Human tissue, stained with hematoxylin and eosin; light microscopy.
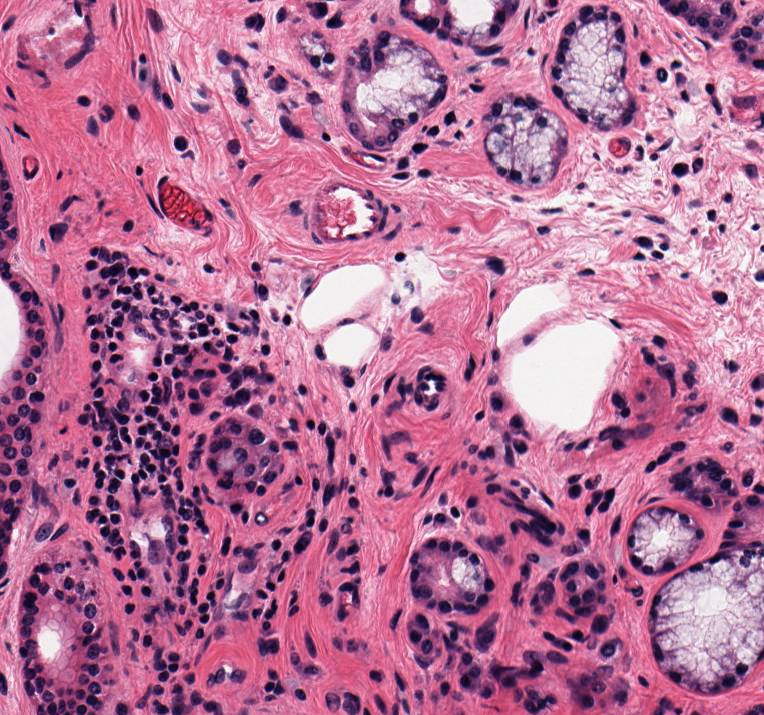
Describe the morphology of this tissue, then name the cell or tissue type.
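Rounded mucous acini with pale grey-blue foamy cytoplasm occupy the upper right and lower right of the field. Their nuclei are small and dark, pressed flat against the base of each acinus. Dense pink collagen in wavy bundles forms the stroma between the glands. In the lower half, small ducts lined by cuboidal cells surround a narrow central lumen. The tissue is minor salivary gland.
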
